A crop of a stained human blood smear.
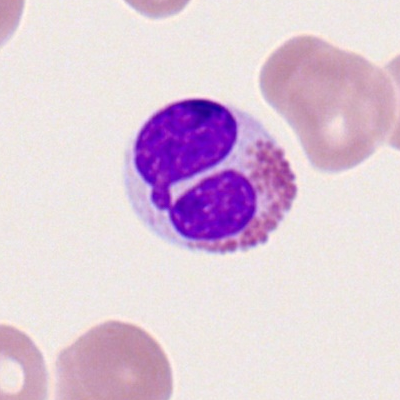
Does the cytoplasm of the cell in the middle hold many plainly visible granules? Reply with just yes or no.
Yes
